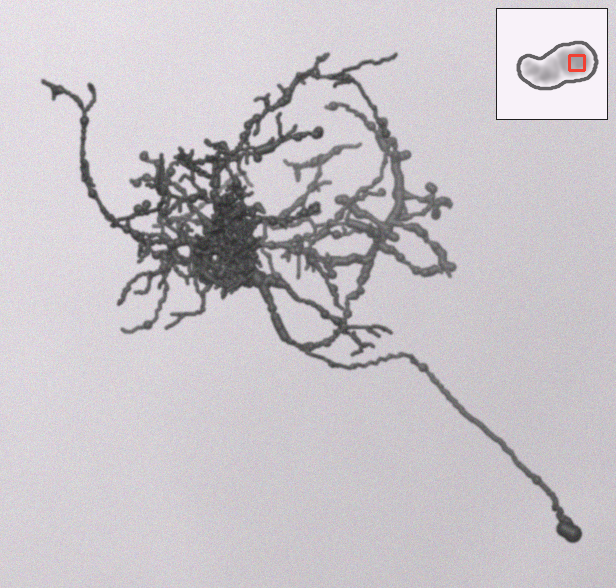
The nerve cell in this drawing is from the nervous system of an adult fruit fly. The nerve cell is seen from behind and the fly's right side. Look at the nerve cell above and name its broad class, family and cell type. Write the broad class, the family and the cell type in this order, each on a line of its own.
central-brain intrinsic neuron
hemilineage LALa1_anterior
PLP018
